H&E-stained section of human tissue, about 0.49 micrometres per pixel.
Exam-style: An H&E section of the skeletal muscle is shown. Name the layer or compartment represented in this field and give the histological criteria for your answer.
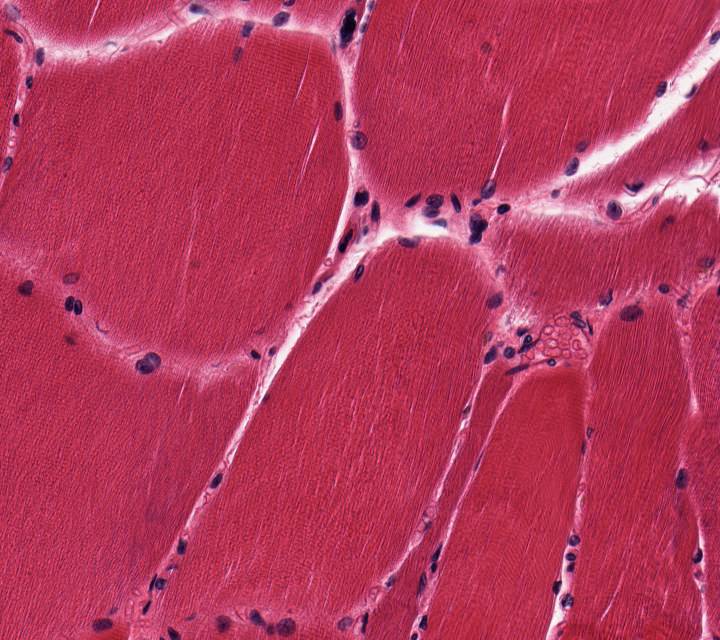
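Skeletal muscle is shown, with dark oval nuclei at the fibre edges rather than in their centres. The fibre cytoplasm is evenly deep pink.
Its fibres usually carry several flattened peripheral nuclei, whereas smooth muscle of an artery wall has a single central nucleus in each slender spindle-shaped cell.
A small vessel with a cluster of red blood cells lies in a septum just right of centre; no fat cells are present.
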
